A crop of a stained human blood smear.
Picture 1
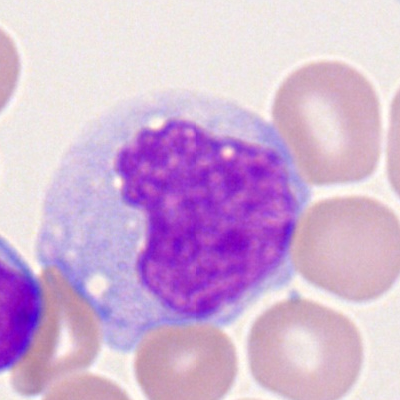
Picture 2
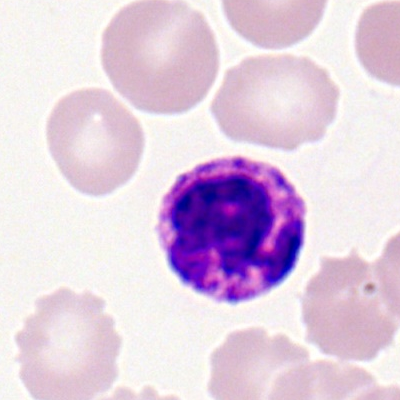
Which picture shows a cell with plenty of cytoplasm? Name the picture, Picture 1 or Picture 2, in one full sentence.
In picture 1, a wide area of cytoplasm encircles the nucleus.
